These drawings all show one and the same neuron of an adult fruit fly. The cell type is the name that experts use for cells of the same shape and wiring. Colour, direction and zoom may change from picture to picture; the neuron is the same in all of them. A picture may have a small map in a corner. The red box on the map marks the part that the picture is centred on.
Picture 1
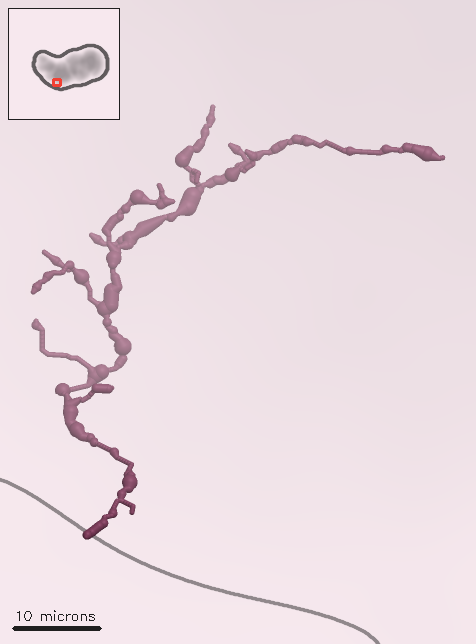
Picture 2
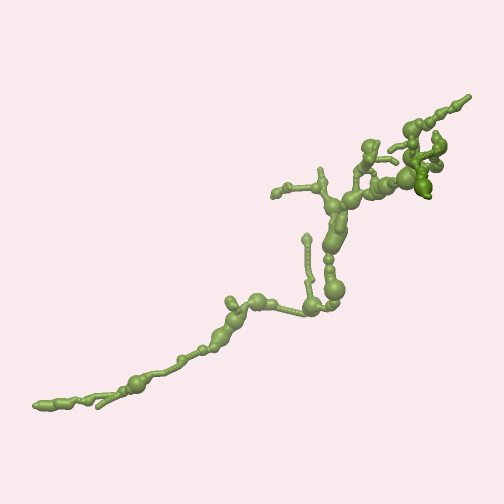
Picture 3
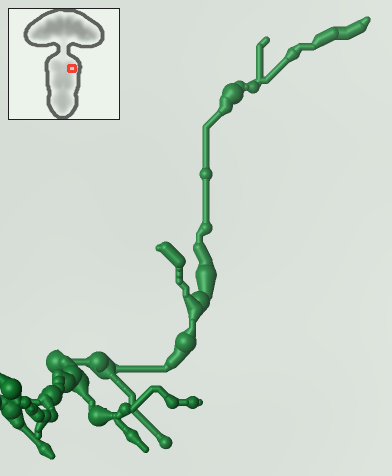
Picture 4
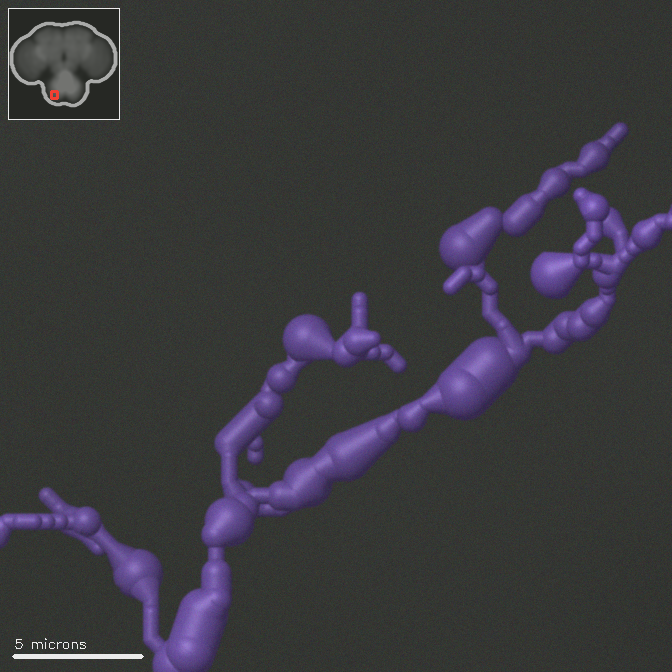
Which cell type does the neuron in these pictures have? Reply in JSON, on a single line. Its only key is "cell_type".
{"cell_type": "SNta30"}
